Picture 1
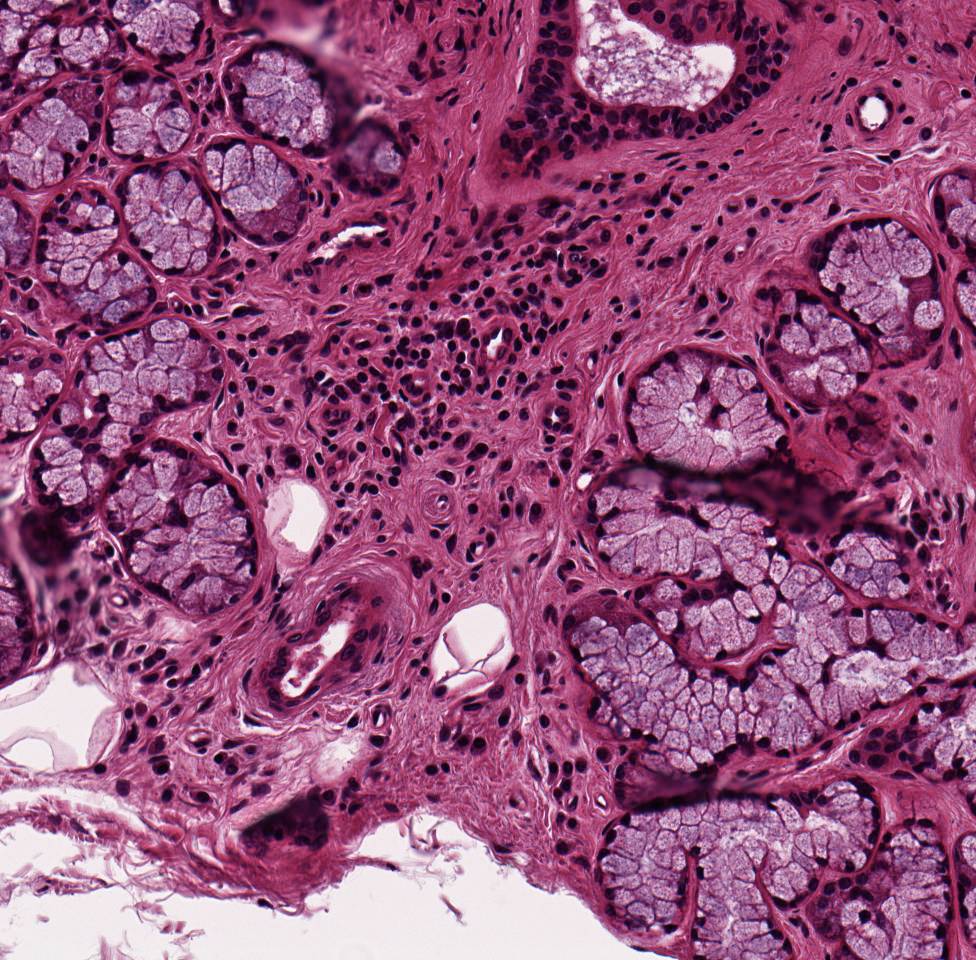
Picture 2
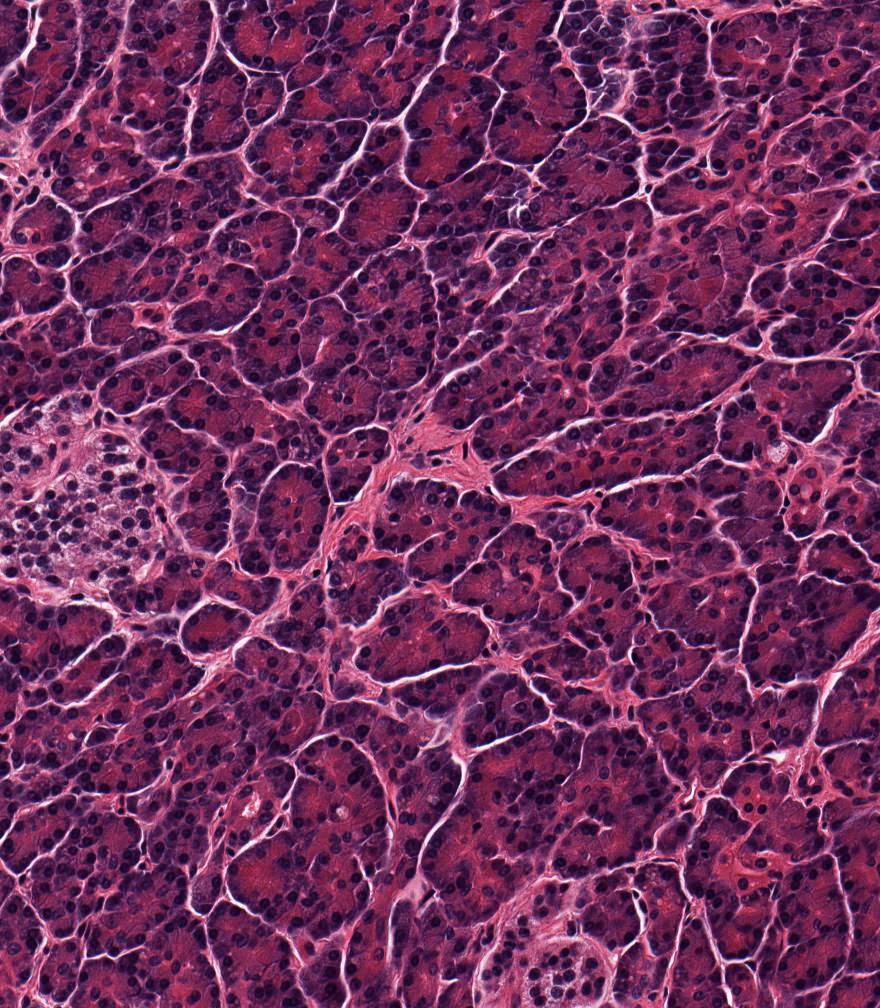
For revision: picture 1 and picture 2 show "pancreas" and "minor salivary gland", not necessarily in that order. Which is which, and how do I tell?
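The first is minor salivary gland, the second pancreas. In the salivary gland, rounded clusters of mucous acini sit either side of a central band of pink fibrous stroma. Its acinar cells are pale, finely foamy and purple-grey, with dark flattened nuclei pressed against the base. The pancreas is almost all closely packed small acini, red-pink and granular toward each centre and purple toward the edge, where the small round dark nuclei sit.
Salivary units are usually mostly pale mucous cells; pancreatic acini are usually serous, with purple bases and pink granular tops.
There's also a rounded cluster of paler, less granular cells at the left edge, midway down.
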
